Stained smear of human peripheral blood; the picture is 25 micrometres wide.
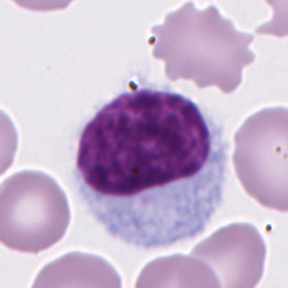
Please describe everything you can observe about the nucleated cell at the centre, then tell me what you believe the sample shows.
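A single unlobed nucleus without indentation lies off-centre, toward the upper left. Most of the cytoplasm forms a broad crescent below it, its outer edge frayed and fuzzy rather than sharp. This is a hairy cell.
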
